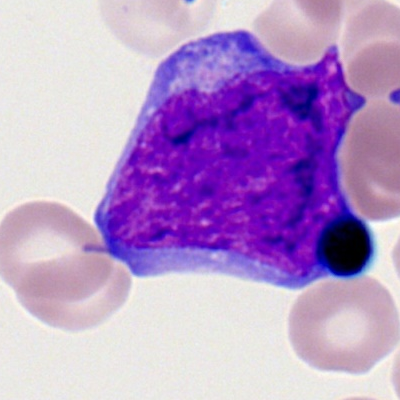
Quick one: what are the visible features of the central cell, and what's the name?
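What stands out is a single unlobed nucleus filling most of the cell. Its chromatin forms a loose purple network with many small pale gaps. Looking over the cytoplasm, I find no distinct coloured granules and no clear vacuoles. This is a myeloblast.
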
